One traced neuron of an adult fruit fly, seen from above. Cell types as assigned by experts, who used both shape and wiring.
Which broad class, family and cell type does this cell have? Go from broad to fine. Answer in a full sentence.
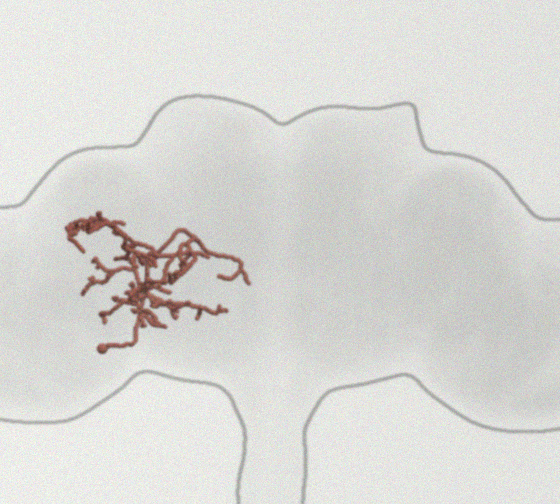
A central-brain intrinsic neuron of hemilineage DL1_ventral, type CL272_a2.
